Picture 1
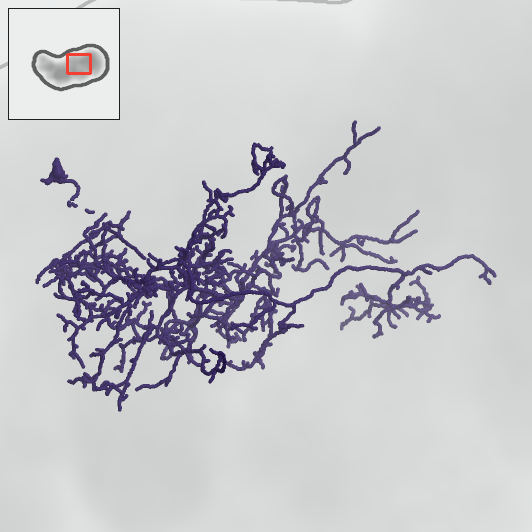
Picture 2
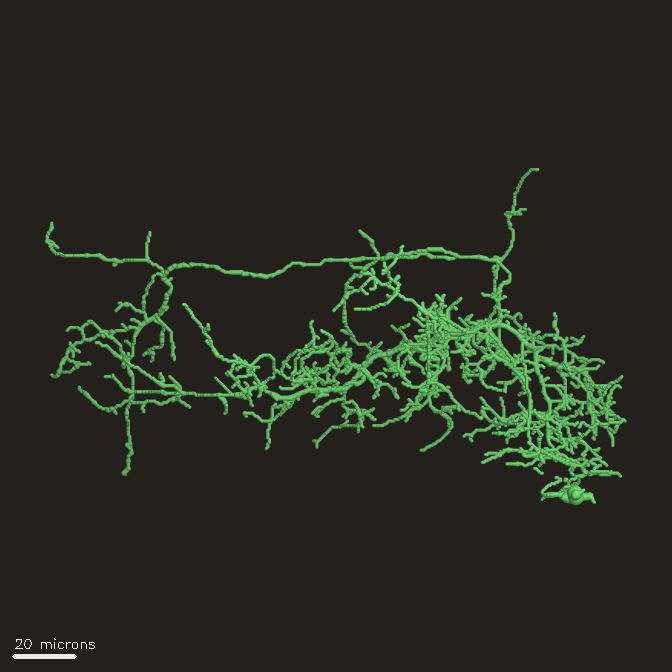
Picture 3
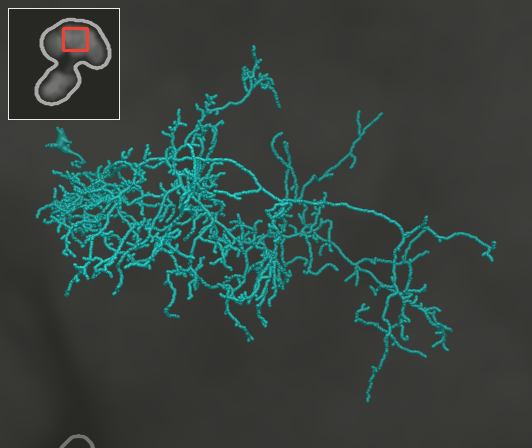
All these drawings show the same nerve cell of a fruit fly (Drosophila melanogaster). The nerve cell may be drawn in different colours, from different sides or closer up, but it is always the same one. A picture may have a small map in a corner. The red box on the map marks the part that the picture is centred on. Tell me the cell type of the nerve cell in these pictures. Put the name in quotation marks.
"PS180"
